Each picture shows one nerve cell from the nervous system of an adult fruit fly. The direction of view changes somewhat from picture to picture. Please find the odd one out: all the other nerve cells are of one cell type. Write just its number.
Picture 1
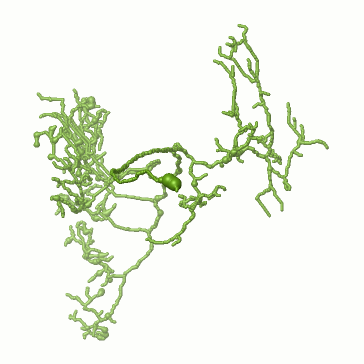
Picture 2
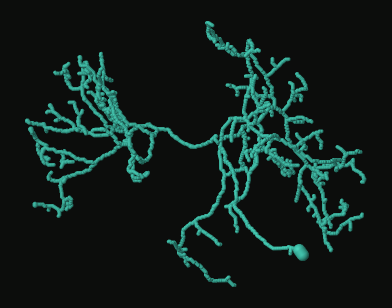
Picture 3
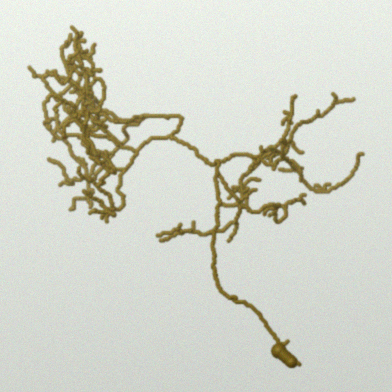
2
